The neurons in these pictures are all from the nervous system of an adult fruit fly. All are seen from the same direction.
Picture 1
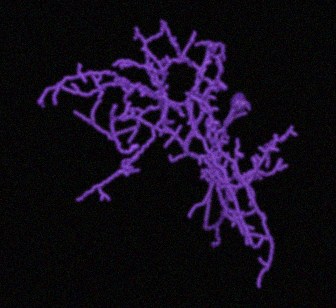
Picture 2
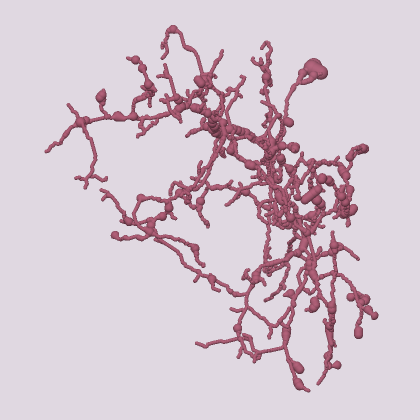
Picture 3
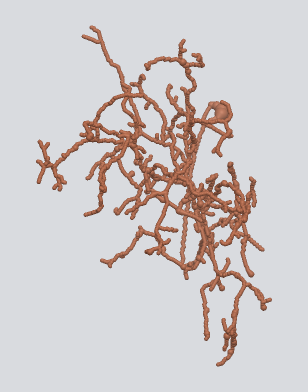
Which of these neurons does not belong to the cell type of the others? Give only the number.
3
